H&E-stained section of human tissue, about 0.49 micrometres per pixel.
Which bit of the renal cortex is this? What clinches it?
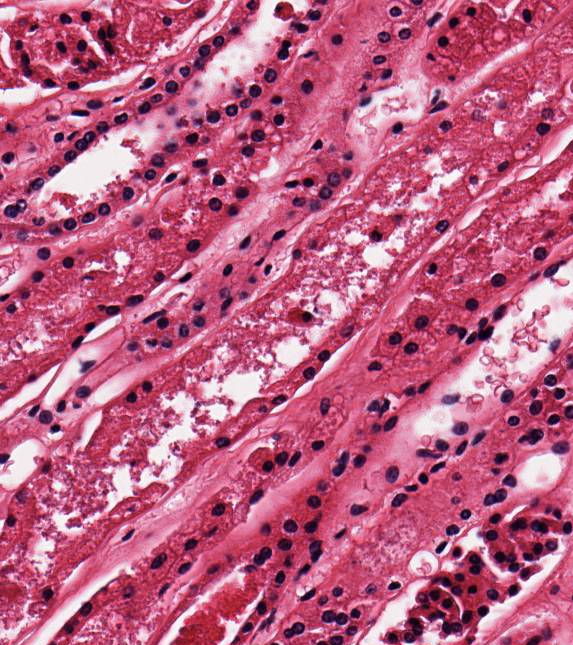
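It's a medullary ray. Elongated tubules run in parallel from lower left to upper right.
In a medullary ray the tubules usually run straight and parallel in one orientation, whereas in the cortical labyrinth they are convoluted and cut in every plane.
A single layer of cuboidal cells lines them, with round, dark nuclei and granular, deeply eosinophilic cytoplasm.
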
